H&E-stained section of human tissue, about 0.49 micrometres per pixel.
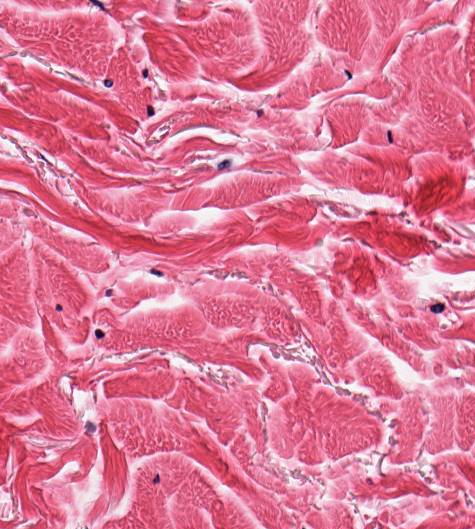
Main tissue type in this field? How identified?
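Dermis: bright pink fibre bundles fill the whole field, running in many directions.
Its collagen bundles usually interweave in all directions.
Nuclei sparse, small, dark purple, lying singly among the fibres, not crowded as Schwann cell nuclei are in peripheral nerve. No epithelium, glands, lumens or fat cells in the field.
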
